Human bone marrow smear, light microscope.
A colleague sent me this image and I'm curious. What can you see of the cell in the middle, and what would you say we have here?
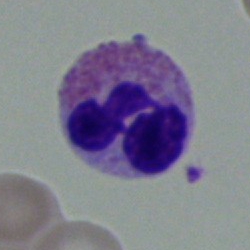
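In this round cell, the nucleus lies chiefly in the lower half and shows no visible nucleoli. Above it, pinkish-purple granules fill the cytoplasm. The cell is an eosinophil.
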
